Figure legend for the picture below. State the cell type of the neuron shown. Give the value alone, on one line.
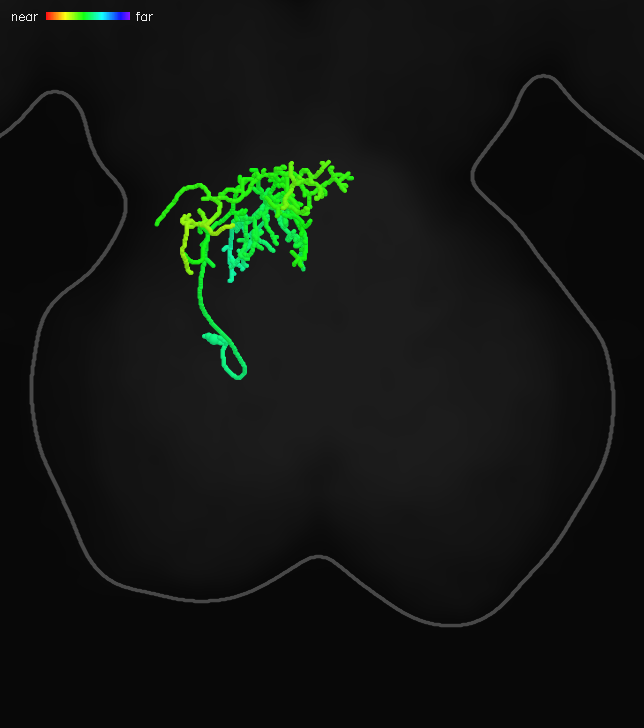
IN03B058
